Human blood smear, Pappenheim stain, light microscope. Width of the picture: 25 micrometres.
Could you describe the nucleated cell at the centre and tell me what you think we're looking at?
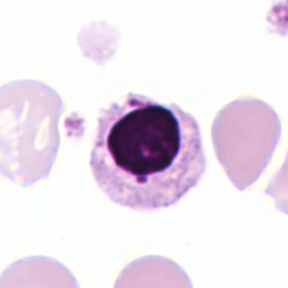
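Nucleus: no nucleoli seen; small dark dot at its lower edge. Outline roughly round, edge slightly ragged. Cytoplasm finely granular in texture. This is a normoblast.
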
